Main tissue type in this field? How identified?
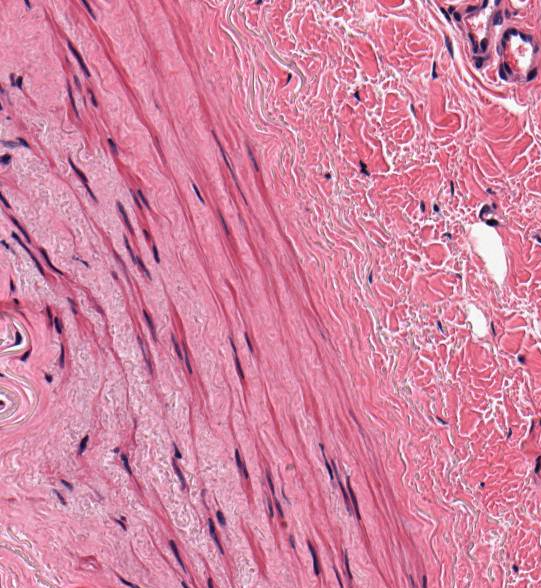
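Tunica media of an artery: check the left and central zone, parallel pink fibrous bands running steeply obliquely from upper left to lower right. Check its nuclei: dark, slender, spindle-shaped, lying lengthwise along the fibres.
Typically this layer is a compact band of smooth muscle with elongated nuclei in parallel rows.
The right zone holds loose collagen bundles and far fewer nuclei.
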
